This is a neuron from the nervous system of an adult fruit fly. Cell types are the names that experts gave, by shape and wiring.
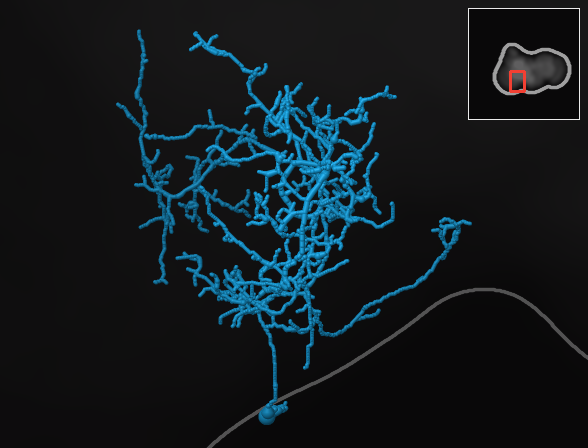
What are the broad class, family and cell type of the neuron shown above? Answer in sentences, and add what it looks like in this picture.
Its broad class is nerve-cord intrinsic neuron. The family is hemilineage 13A. It is of cell type IN13A015. In this view it is about as wide as it is tall.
